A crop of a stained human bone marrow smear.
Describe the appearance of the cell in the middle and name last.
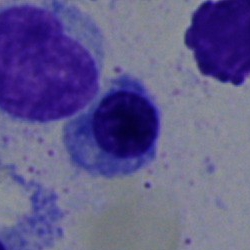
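You'll see the nucleus pushed off-centre toward the upper right, with dark, dense chromatin. The cytoplasm is blue, and its rim is widest on the lower-left side. It's an erythroblast.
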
